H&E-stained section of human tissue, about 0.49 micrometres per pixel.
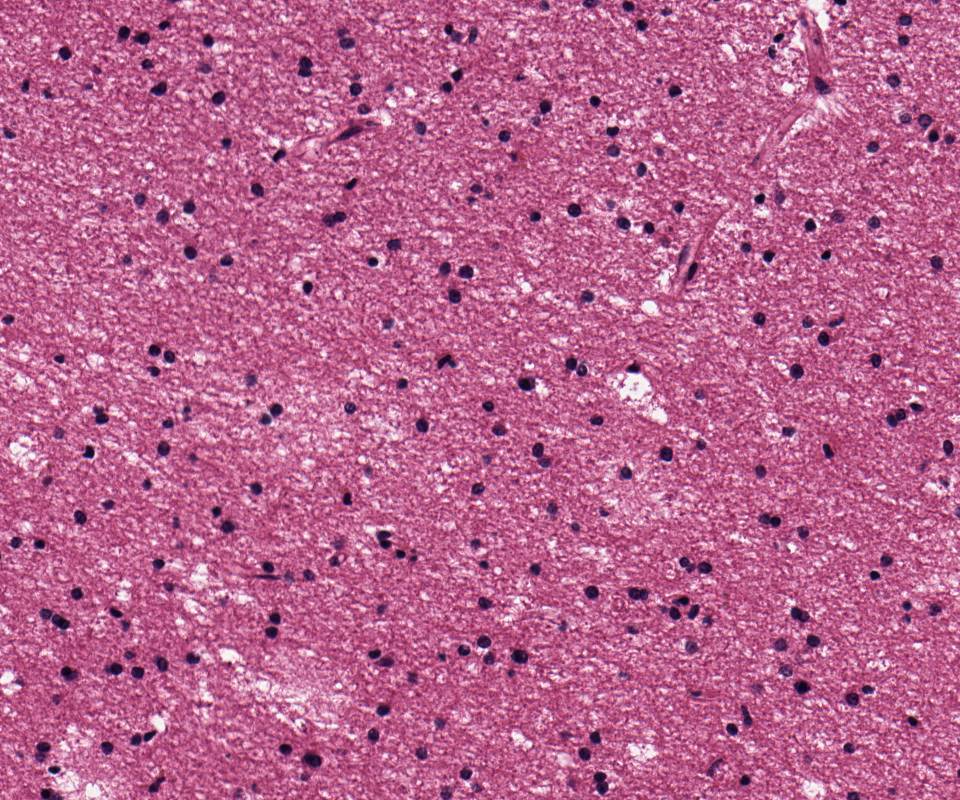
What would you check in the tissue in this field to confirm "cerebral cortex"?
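Here in the cerebral cortex, the whole field is a uniform, finely fibrillary pink, with small nuclei scattered evenly through it. Those nuclei are round and dark-staining; most have little or no visible cytoplasm around them, and some sit in a thin clear halo. There is no epithelium and there are no glands anywhere in the field.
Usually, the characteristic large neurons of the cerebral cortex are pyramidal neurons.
The nuclei in this field are small, which doesn't match those large neurons.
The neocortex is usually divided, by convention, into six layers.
This field shows no organised units, so that layering doesn't appear in it.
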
